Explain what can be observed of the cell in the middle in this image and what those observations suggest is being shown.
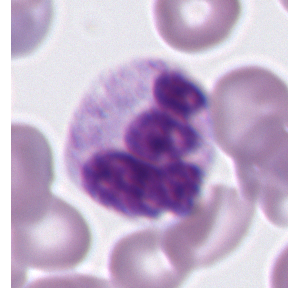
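Look first at the outline: it is round and smooth. Now follow the nucleus, and you will find it divided into several separate lobes. Fine, faint lilac granules are scattered through the cytoplasm, and there are no vacuoles. This cell is a segmented neutrophil.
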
